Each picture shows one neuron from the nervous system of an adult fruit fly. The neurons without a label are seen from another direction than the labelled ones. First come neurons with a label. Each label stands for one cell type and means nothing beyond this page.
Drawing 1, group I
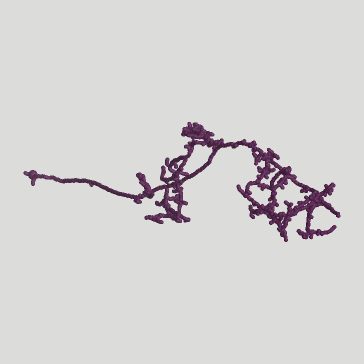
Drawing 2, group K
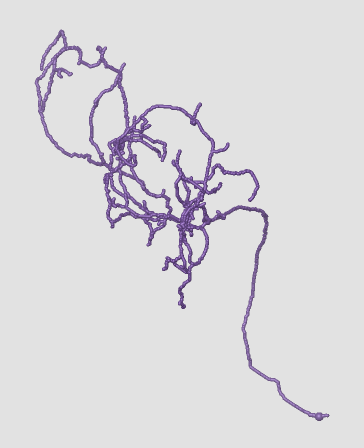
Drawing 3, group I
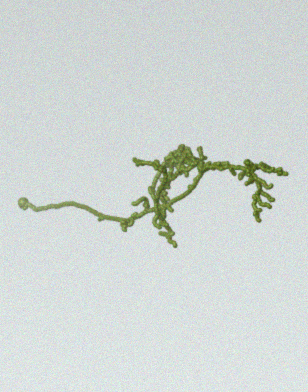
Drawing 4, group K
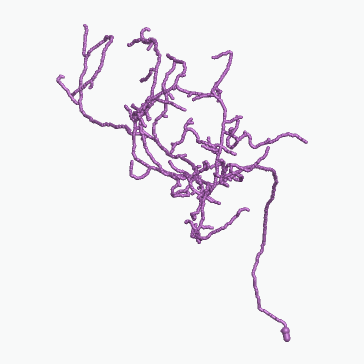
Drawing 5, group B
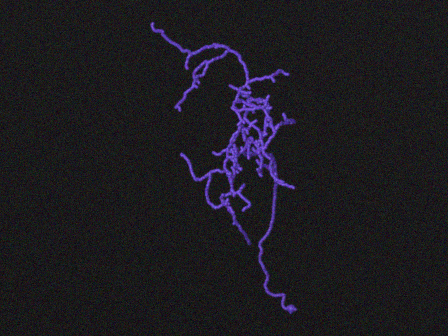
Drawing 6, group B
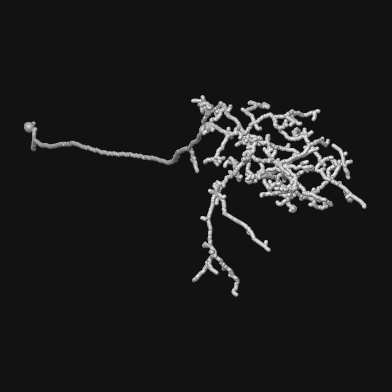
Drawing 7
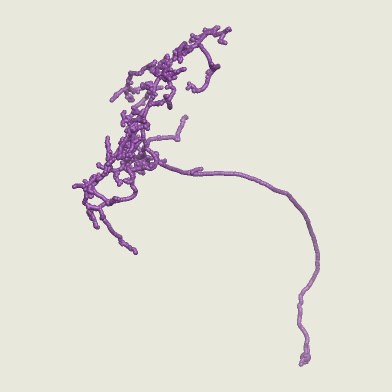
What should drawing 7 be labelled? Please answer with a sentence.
It belongs to group K.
